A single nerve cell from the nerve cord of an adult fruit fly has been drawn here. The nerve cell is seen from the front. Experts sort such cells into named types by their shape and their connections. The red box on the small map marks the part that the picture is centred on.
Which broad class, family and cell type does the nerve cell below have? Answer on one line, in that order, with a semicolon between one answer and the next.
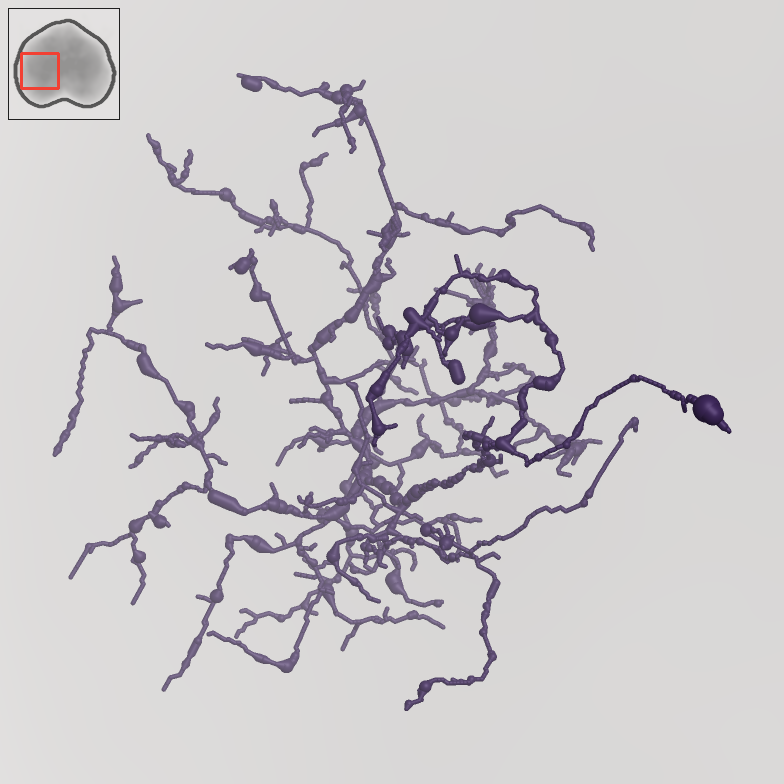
nerve-cord intrinsic neuron; hemilineage 16B; IN16B083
